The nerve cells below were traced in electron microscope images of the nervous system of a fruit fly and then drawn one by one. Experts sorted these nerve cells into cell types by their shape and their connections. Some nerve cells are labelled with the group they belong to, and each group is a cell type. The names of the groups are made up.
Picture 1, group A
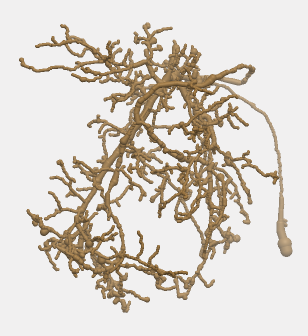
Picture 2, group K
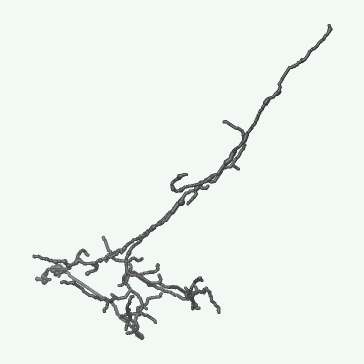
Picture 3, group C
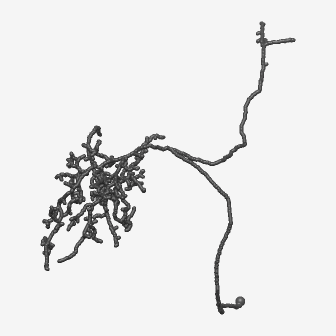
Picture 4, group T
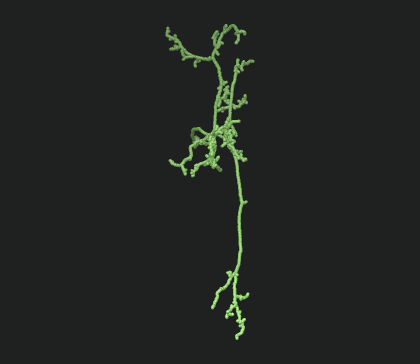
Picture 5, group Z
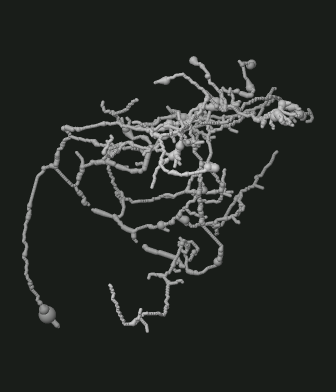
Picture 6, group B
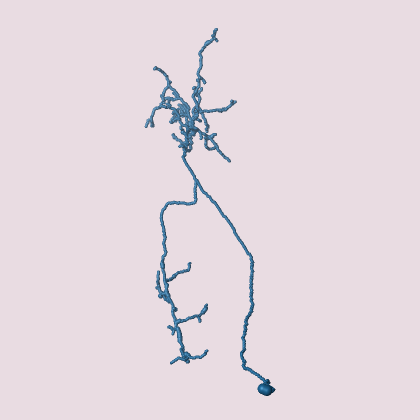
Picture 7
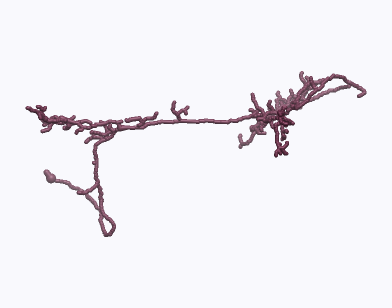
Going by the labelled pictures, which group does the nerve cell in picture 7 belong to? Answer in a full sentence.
It belongs to group K.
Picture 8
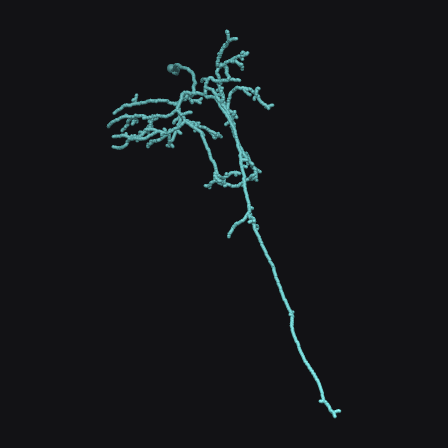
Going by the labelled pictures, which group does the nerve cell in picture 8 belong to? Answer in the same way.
It belongs to group T.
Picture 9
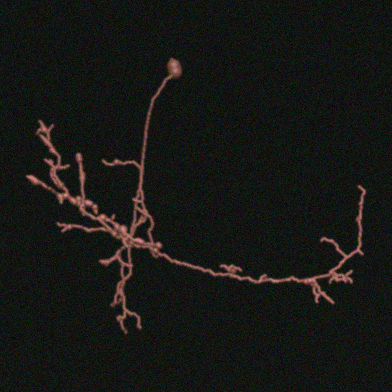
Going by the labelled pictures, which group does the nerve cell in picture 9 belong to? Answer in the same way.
It belongs to group K.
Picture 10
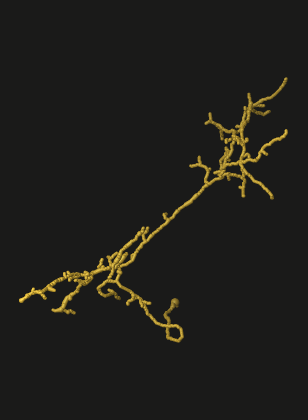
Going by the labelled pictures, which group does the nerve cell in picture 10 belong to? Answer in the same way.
It belongs to group K.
